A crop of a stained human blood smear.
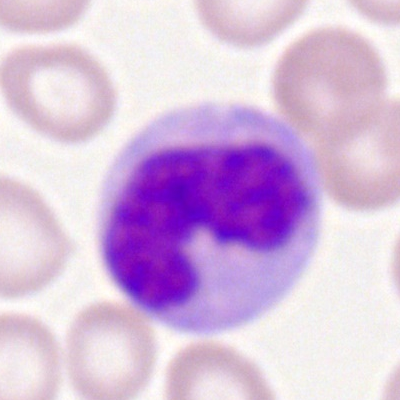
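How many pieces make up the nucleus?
One mass, deeply indented on one side; the indentation opens toward the bottom.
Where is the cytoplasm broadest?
Right inside that indentation, and it's pale lilac-blue.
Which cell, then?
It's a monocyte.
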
